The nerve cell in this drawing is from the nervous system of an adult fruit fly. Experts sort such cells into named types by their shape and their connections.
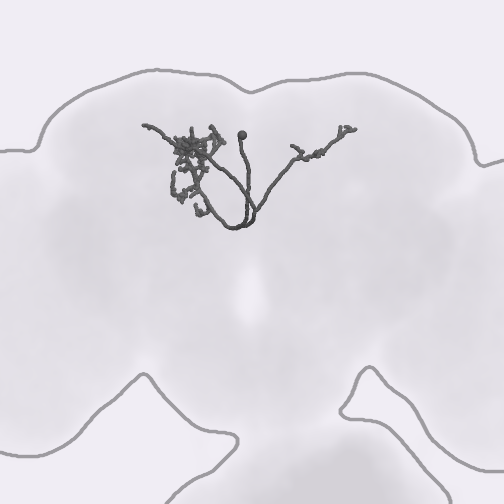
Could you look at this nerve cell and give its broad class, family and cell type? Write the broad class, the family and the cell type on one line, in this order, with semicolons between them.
central-brain intrinsic neuron; hemilineage DM1_antero_dorsal; CRE095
